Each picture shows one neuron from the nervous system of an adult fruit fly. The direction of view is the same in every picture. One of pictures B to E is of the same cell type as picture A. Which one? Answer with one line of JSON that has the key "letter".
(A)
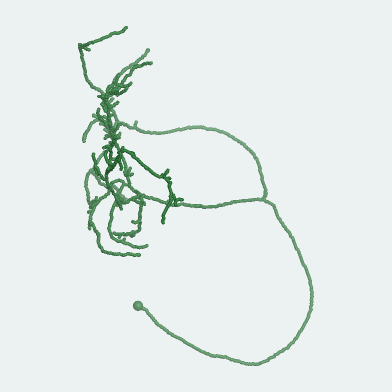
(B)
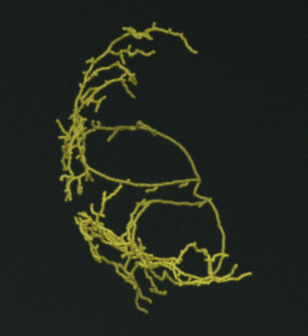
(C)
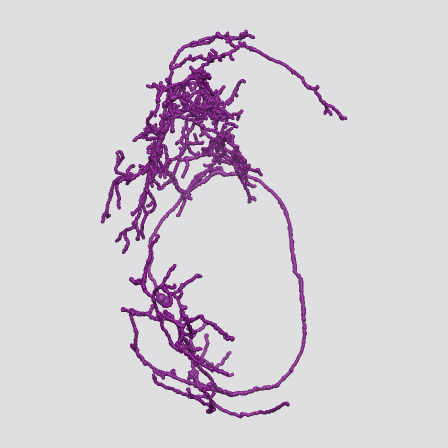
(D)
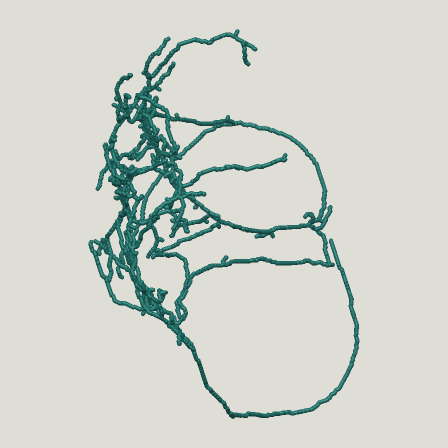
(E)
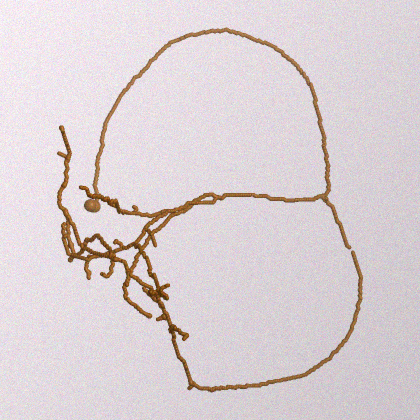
{"letter": "E"}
